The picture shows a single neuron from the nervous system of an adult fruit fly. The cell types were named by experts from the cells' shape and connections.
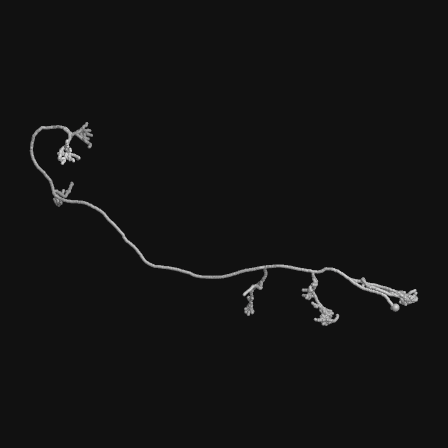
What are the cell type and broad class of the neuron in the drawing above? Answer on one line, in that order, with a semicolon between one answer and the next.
ANXXX127; ascending neuron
